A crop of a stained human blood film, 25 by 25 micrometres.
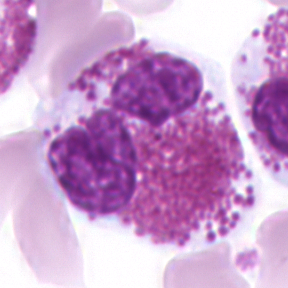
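Eosinophil: notice first that its nucleus is divided into two separate lobes. The chromatin is dark purple and coarsely clumped, with paler patches between the clumps. Now look at the cytoplasm, densely packed with round, pinkish-red granules of fairly uniform size.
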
